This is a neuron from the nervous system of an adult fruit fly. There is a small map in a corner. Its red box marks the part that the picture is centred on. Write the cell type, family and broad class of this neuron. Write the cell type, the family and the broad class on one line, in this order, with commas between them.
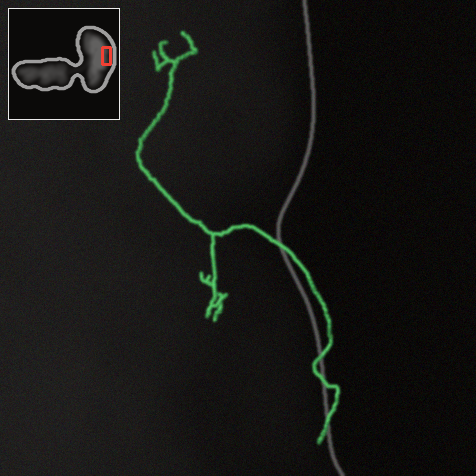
ORN_DL5, class olfactory, sensory neuron entering the brain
